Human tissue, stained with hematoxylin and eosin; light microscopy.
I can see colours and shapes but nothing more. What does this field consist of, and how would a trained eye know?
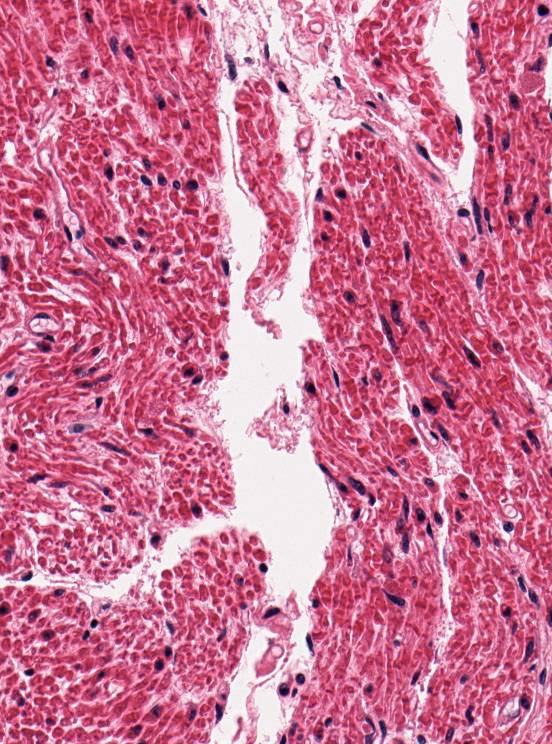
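Smooth muscle makes up this field. First, almost the whole field is closely packed, strongly eosinophilic muscle fibres. Second, dark oval to elongated nuclei lie singly within the fibres, not at their edges. Third, only scant thin strands of connective tissue separate them.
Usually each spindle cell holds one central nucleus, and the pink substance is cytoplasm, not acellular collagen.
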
